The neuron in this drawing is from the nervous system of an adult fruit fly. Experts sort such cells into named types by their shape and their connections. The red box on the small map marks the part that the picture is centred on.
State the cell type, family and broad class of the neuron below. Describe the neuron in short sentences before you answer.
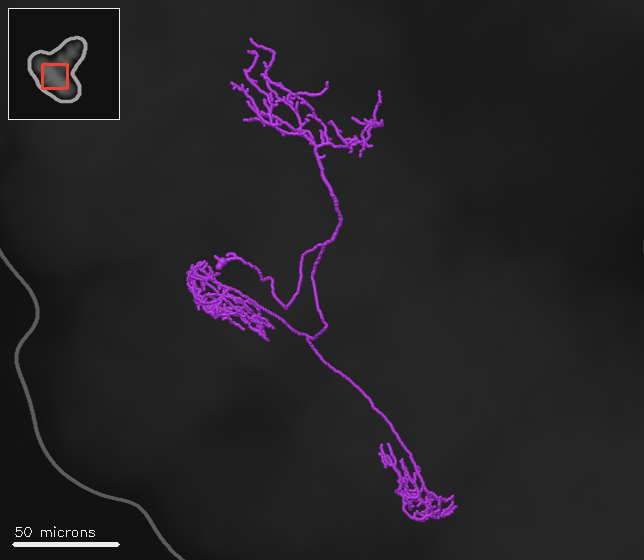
By the scale bar it is about 250 microns tall in this view. The picture shows dozens of branch ends. The cell type is PAM10. The name of its family is class DAN. It is a central-brain intrinsic neuron.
